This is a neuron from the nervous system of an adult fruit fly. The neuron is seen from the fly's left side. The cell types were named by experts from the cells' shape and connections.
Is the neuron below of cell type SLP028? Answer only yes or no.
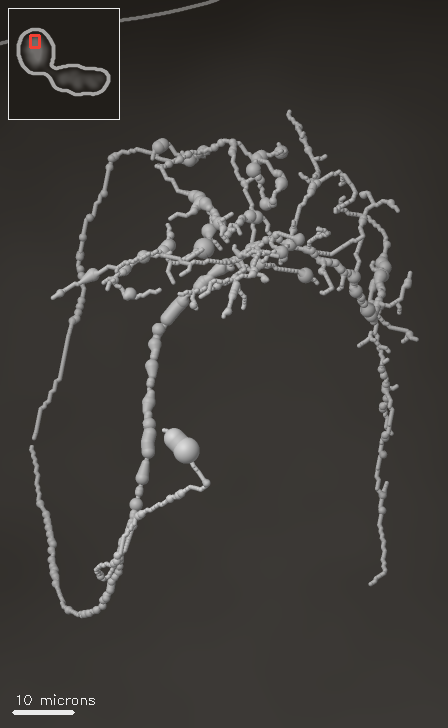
yes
